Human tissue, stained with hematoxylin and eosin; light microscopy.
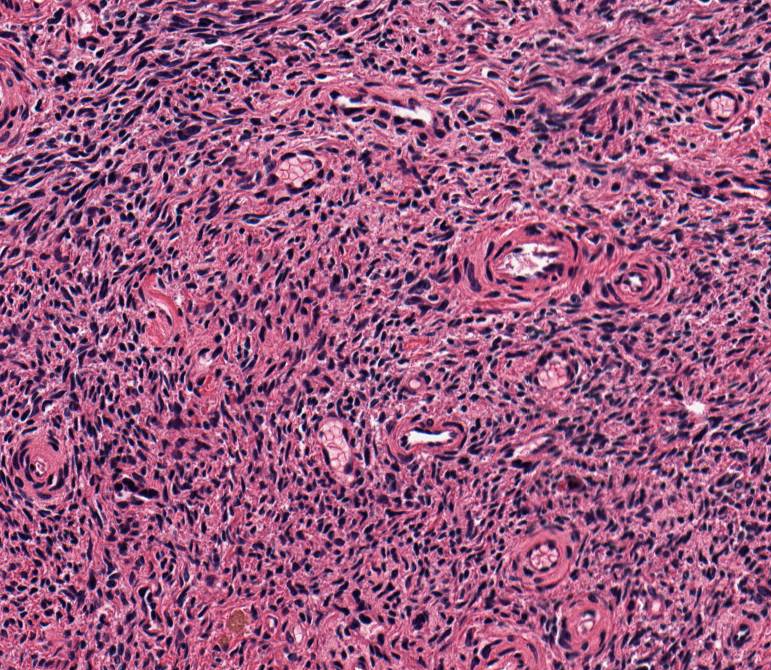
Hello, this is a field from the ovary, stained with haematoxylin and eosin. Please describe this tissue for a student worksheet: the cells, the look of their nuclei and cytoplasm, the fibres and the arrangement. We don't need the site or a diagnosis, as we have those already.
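Look across the whole field: it is filled by densely packed spindle-shaped stromal cells. You won't find epithelium or glands anywhere. Each cell has a dark, oval to elongated nucleus and scant cytoplasm. Notice the cells run in short, swirling, intersecting bundles, not in one direction.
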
